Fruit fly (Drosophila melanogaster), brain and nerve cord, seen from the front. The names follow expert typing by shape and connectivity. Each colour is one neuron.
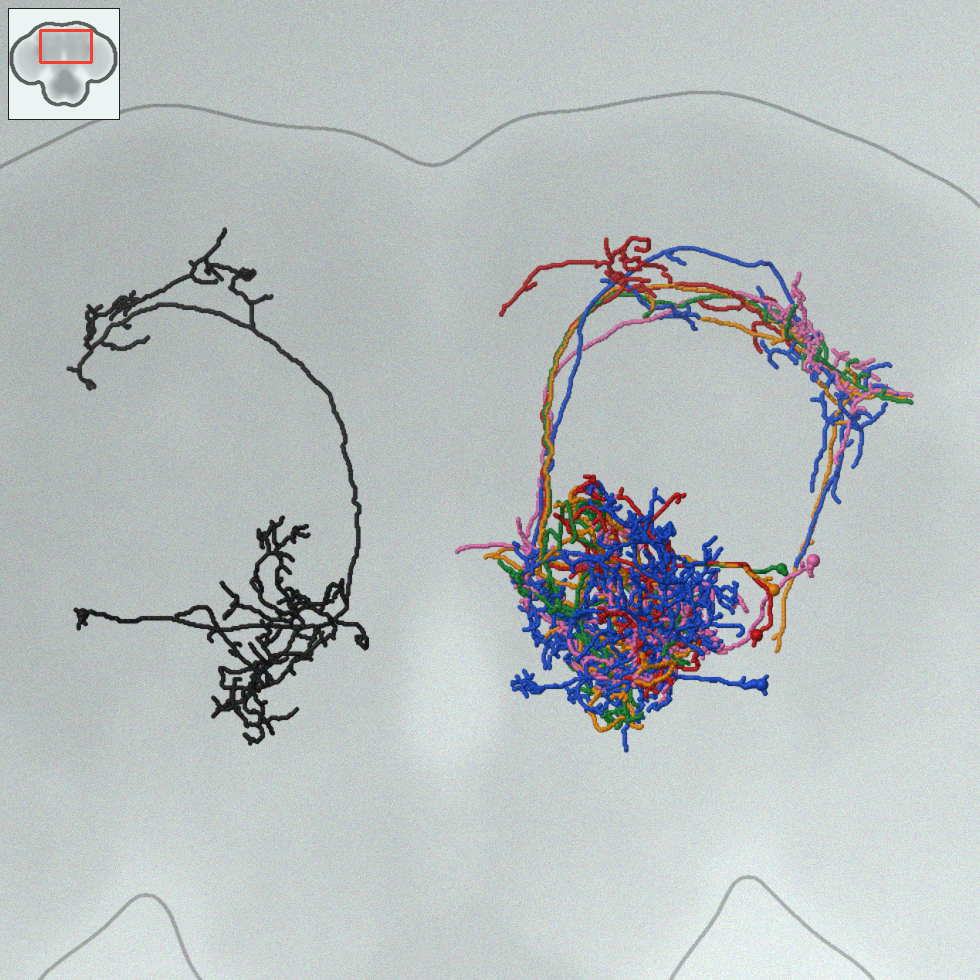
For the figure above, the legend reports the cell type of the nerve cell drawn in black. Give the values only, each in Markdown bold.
**M_lPNm12**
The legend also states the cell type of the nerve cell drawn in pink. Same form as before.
**M_l2PNm15**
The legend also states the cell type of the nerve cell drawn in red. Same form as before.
**M_lPNm13**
